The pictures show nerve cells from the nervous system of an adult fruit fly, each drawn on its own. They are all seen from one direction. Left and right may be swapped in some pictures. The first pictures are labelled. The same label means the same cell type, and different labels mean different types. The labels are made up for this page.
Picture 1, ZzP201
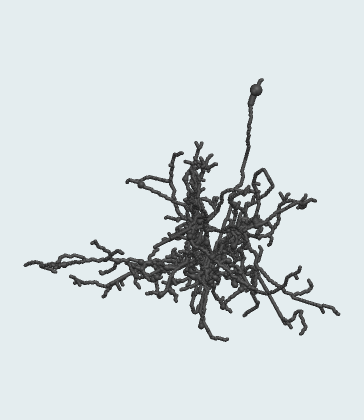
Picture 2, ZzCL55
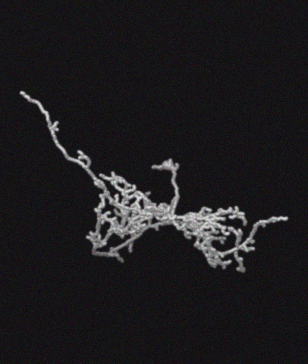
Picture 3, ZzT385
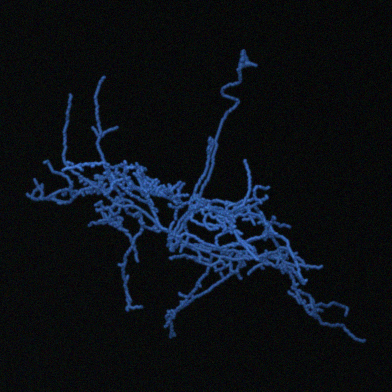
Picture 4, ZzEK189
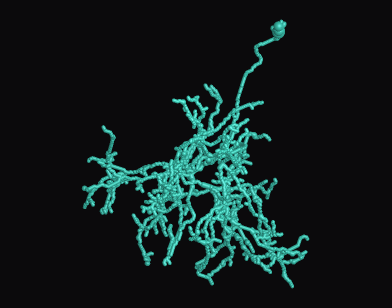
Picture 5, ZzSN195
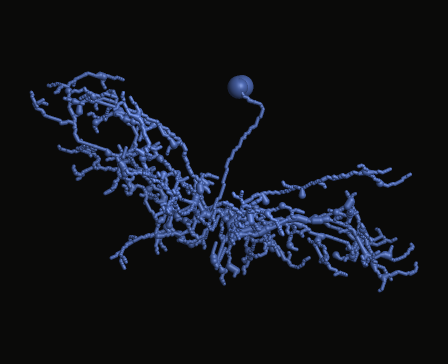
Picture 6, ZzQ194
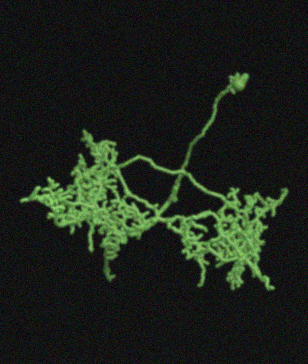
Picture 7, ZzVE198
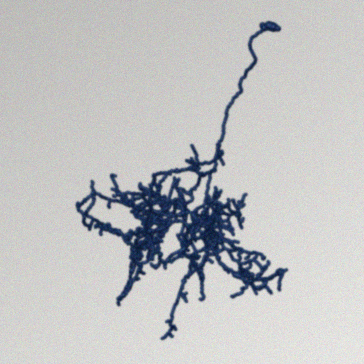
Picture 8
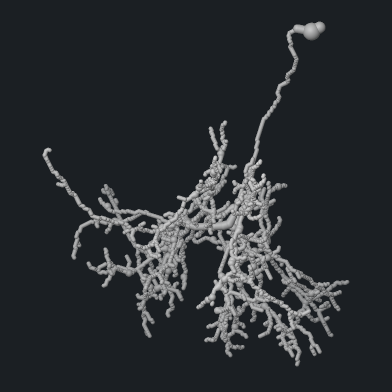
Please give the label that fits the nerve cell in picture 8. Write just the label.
ZzEK189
